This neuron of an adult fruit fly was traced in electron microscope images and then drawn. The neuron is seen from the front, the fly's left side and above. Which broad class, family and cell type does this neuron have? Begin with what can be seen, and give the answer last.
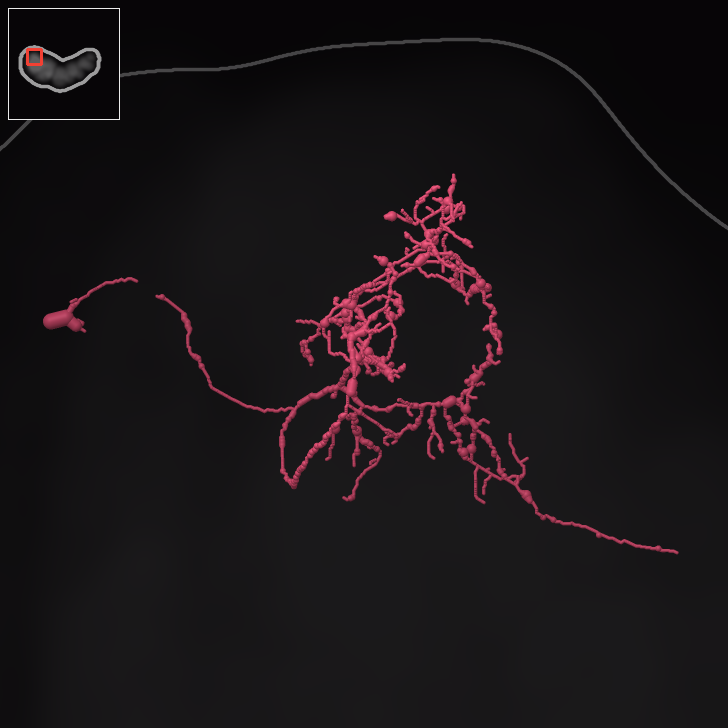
Its cell body lies on the left of the picture. The picture shows dozens of branch ends. It is a central-brain intrinsic neuron. Its family is hemilineage SLPal2. It is of cell type SLP036.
